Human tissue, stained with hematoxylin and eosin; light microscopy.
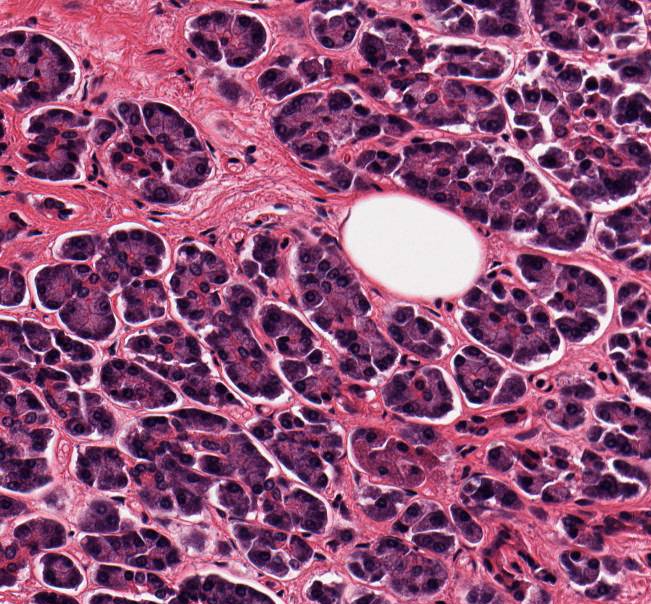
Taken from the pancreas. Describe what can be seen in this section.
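Nests of cells, rounded and elongated, closely packed, fill almost the whole field; thin pink fibrous septa between them. Nuclei small, round, fairly uniform cell to cell. Widest band of loose pink collagen fibres: upper left. Narrow white clefts separate many nests from surrounding stroma.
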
